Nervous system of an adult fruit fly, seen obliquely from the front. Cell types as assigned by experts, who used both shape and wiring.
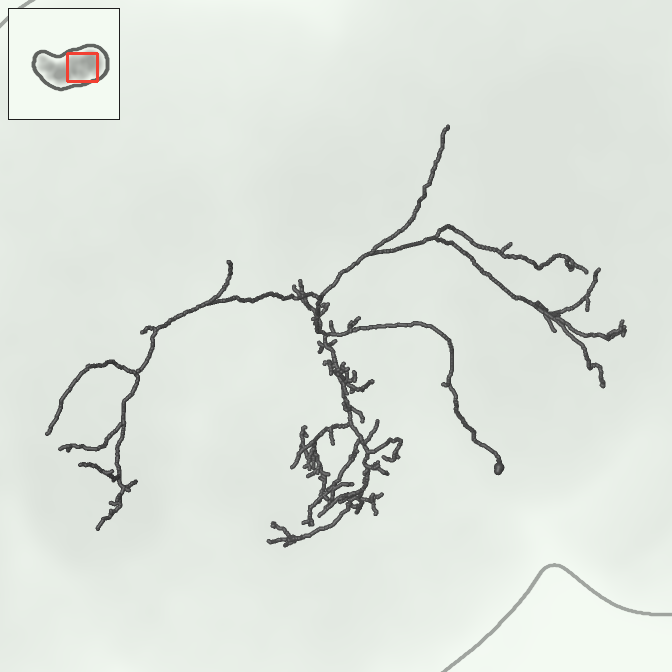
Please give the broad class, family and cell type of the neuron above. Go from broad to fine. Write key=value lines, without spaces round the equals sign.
broad_class=central-brain intrinsic neuron
family=hemilineage PSa1
cell_type=VES023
